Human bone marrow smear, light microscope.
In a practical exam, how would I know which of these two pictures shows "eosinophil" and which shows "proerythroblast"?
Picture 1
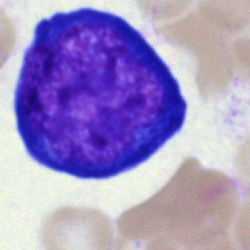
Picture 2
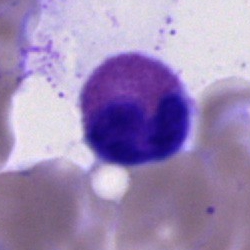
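Picture 1 shows the proerythroblast, and picture 2 shows the eosinophil. In picture 1 the chromatin is patchy, with darker clumps separated by paler areas, whereas in picture 2 the nuclear chromatin is dark and dense.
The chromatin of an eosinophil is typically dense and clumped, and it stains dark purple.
The proerythroblast's cytoplasm forms only a thin rim around the nucleus and is a deep blue, with no granules and no vacuoles seen. The eosinophil has a round, smooth outline, its nucleus sits in the lower half of the cell, and no nucleoli can be seen in that nucleus.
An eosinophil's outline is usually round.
Red cells press against the lower side of the eosinophil.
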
